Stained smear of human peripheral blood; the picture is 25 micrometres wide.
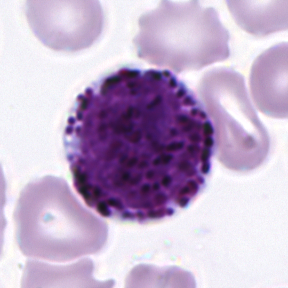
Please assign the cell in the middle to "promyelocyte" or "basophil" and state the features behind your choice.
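This is a basophil. Coarse, very dark purple-black granules crowd the whole cell. Granules overlie the nucleus, so its outline cannot be traced. At the margin they give the border a beaded look. Between granules: a diffuse violet-purple tint. Cell about 14 micrometres across.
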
